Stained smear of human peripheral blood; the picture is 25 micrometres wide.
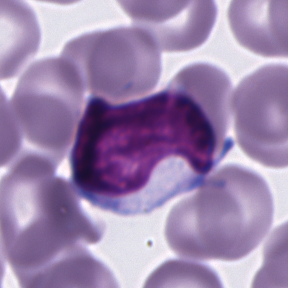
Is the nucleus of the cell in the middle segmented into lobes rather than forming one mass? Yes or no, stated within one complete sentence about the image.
No, the cell's nucleus forms one compact piece that is round, oval or kidney-shaped.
